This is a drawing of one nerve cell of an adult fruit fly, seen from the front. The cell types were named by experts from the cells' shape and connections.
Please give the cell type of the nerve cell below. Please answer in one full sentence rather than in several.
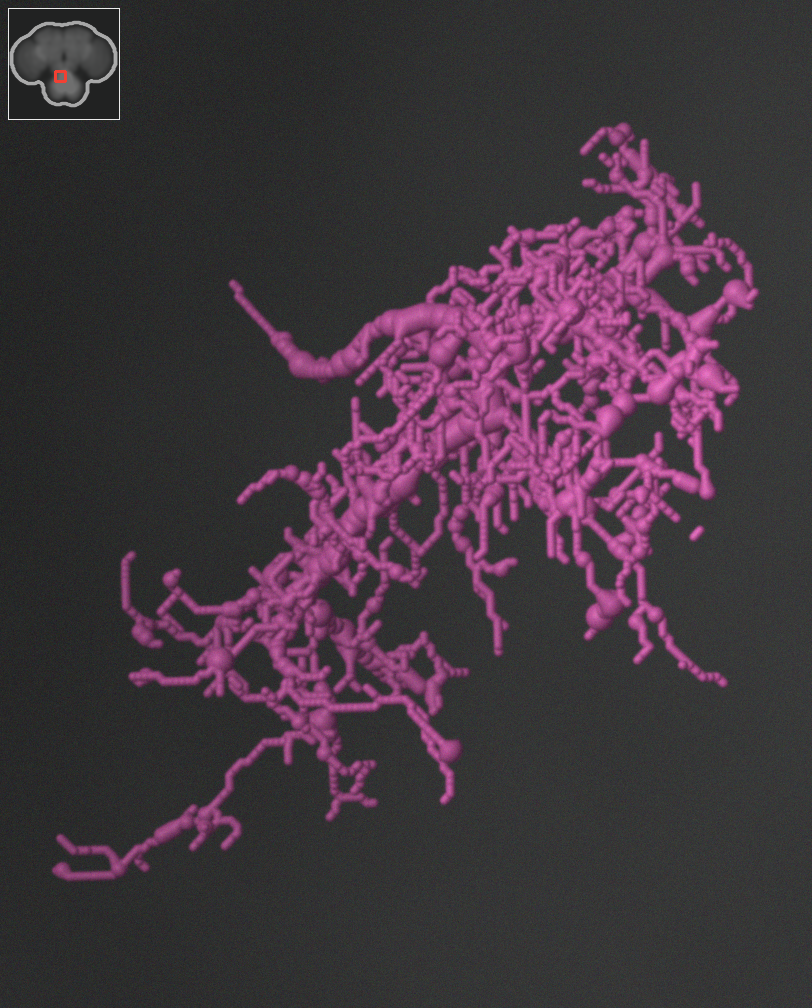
The cell type that fits this nerve cell is MNad31.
